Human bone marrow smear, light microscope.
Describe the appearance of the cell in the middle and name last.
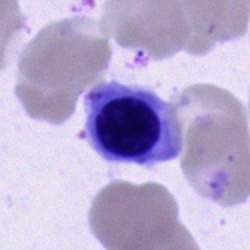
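I notice the chromatin is dense and dark purple. Around the nucleus the cytoplasm is only a narrow blue rim, though it broadens on the right side. The outline isn't smoothly round; it looks irregular, somewhat angular. This cell is an erythroblast.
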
